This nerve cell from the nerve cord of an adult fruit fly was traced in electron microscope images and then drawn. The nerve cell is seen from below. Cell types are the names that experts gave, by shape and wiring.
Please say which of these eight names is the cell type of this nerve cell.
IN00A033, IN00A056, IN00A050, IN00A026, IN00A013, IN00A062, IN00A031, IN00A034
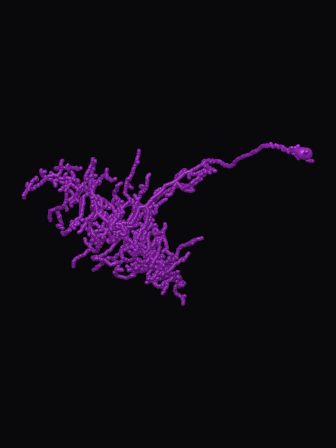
IN00A013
